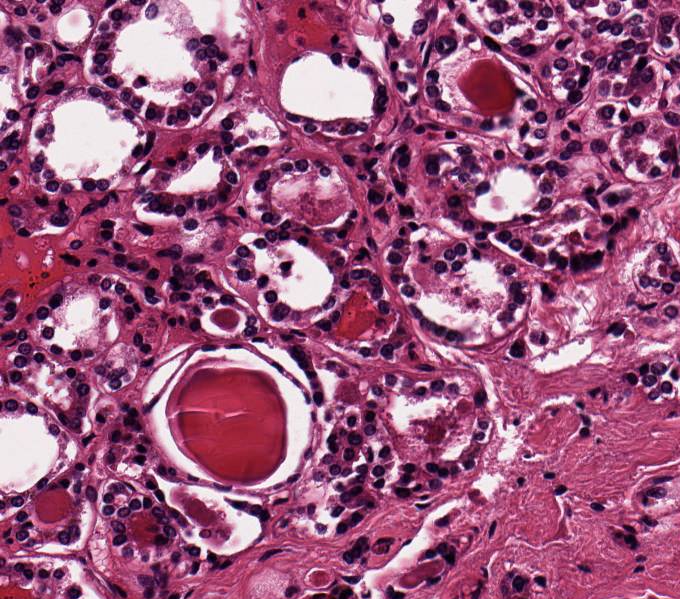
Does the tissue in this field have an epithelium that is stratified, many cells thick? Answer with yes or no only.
No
